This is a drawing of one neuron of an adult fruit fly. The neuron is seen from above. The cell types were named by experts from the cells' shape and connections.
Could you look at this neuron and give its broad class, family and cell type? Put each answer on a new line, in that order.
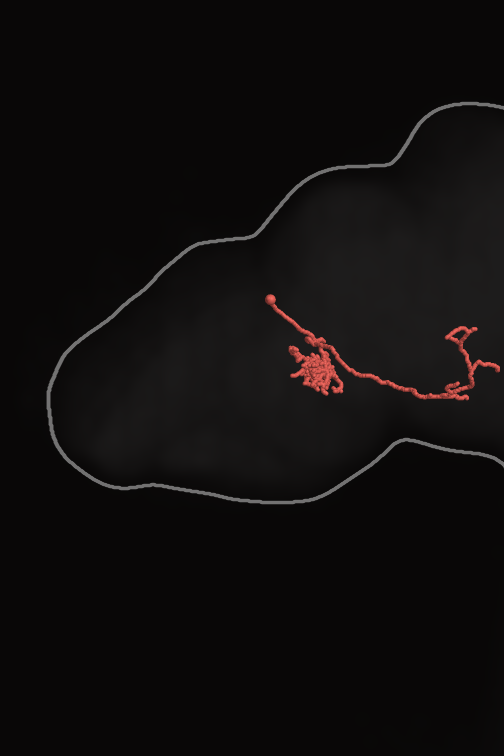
visual projection neuron
LC
LC34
